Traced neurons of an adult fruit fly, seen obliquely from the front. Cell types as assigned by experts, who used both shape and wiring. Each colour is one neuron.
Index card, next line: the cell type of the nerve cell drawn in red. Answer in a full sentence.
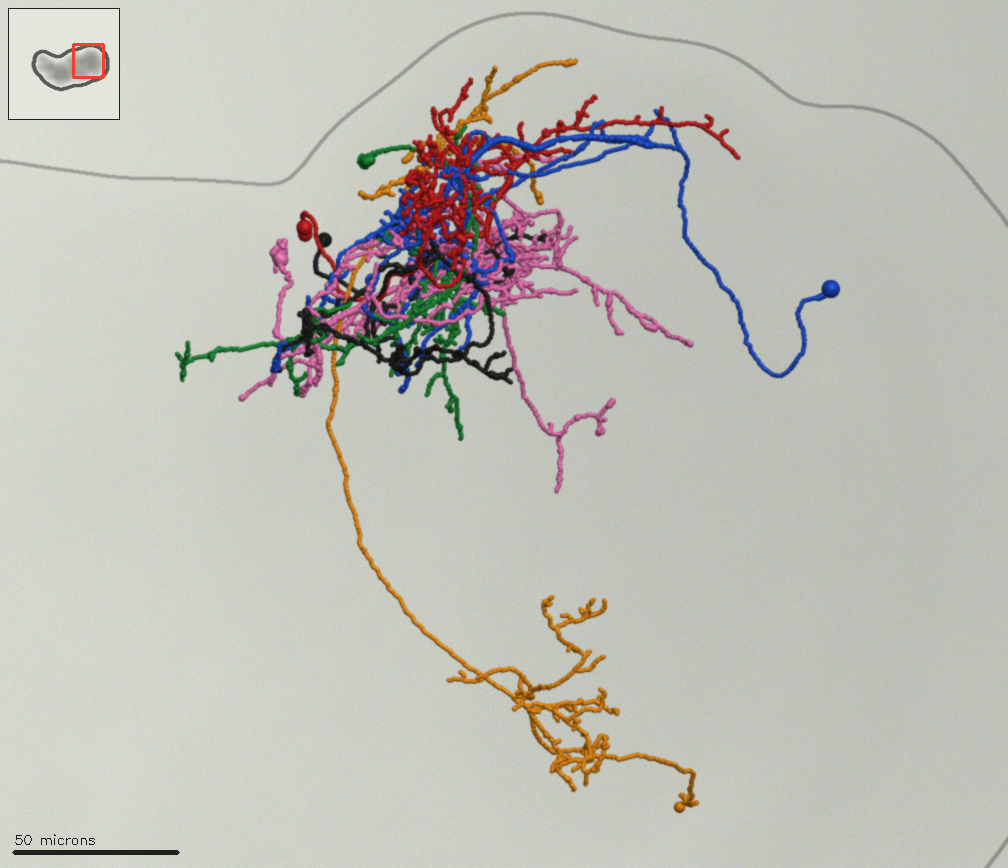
The cell type is SMP379.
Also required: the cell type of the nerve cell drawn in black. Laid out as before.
The cell type is SMP380.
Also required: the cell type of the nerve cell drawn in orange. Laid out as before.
The cell type is VP1l+_lvPN.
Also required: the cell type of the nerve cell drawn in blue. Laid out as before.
The cell type is SMP033.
